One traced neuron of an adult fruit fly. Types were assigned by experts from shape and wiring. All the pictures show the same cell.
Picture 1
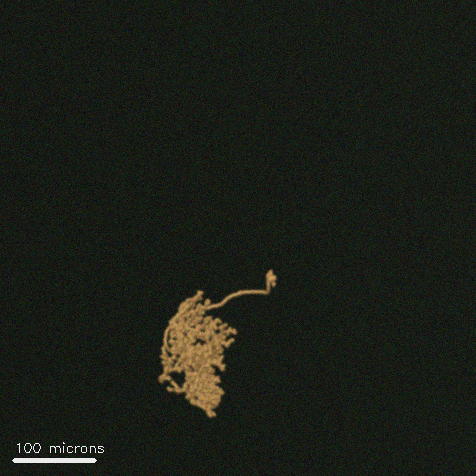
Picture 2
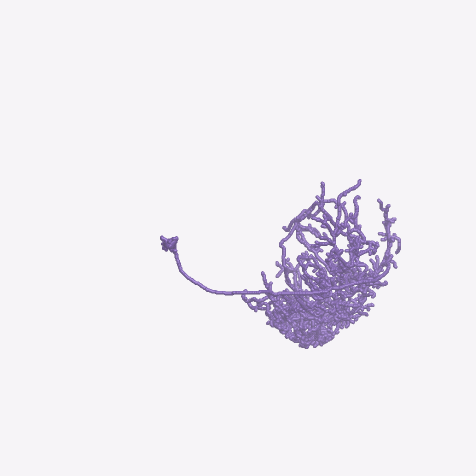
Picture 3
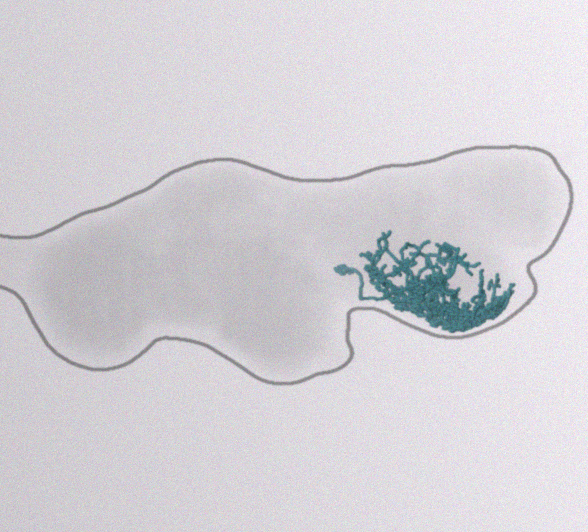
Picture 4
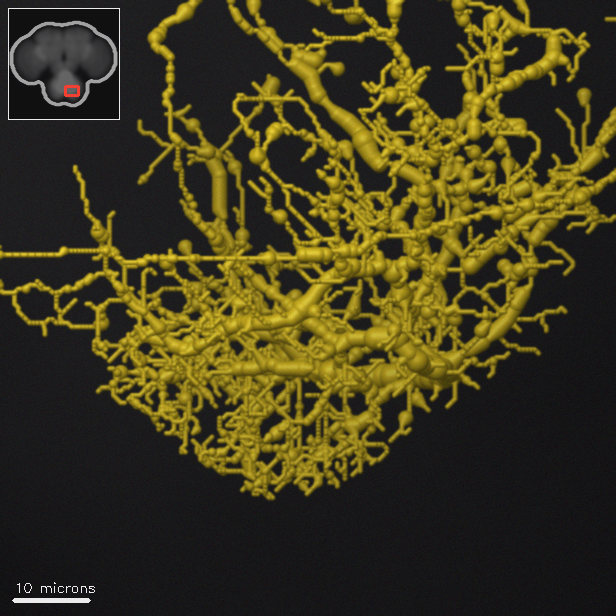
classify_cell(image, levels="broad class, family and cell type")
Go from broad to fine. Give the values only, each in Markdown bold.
**nerve-cord intrinsic neuron**, **hemilineage 01A**, **IN01A012**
